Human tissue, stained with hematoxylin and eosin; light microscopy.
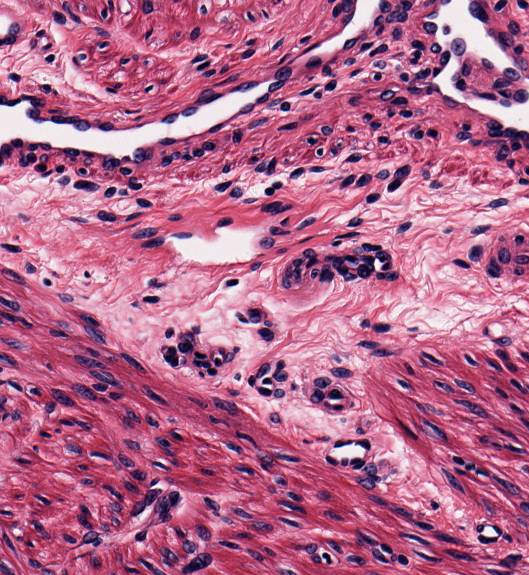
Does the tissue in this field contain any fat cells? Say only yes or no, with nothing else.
No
